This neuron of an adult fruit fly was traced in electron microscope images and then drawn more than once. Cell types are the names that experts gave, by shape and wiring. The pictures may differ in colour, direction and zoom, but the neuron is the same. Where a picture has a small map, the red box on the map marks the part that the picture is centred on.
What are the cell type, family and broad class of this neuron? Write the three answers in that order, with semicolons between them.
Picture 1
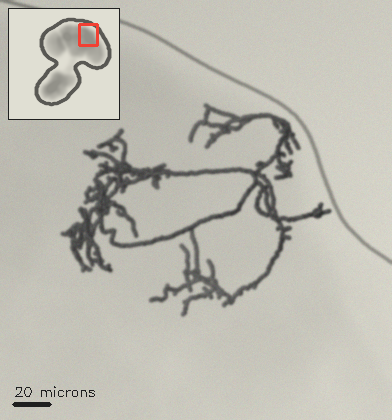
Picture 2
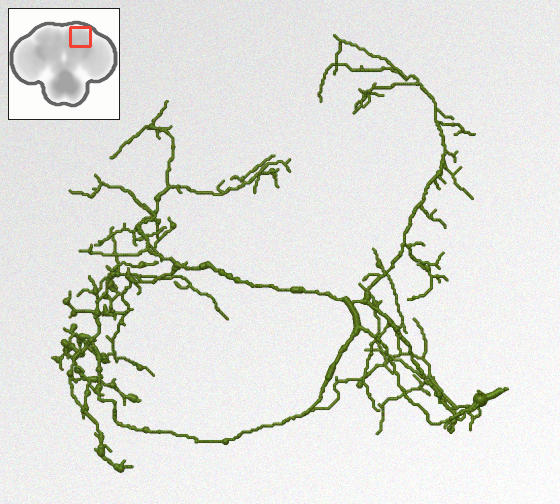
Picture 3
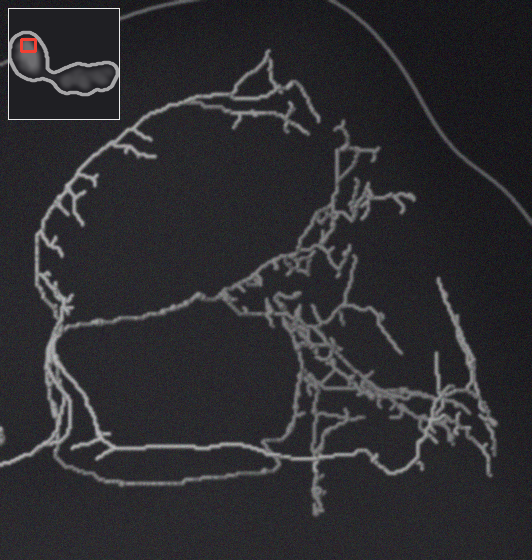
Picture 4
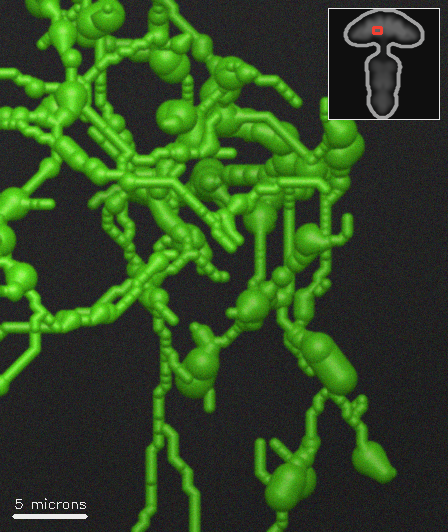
CL086_b; hemilineage SLPa&l1_anterior; central-brain intrinsic neuron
